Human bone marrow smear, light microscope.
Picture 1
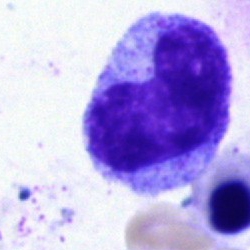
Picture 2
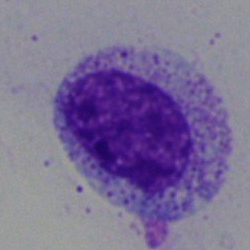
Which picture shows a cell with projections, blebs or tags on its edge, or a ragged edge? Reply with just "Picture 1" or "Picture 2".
Picture 2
